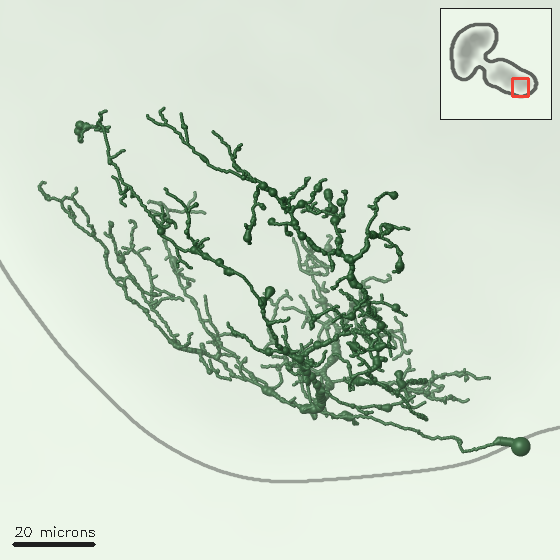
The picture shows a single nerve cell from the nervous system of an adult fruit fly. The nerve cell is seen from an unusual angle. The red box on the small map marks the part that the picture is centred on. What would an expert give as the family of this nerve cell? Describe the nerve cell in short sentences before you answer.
It is in the nerve cord and does not reach the brain. Its cell body lies at the lower right of the picture. More than a hundred branch ends can be seen. It is a nerve-cord intrinsic neuron. The family is hemilineage 13A.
